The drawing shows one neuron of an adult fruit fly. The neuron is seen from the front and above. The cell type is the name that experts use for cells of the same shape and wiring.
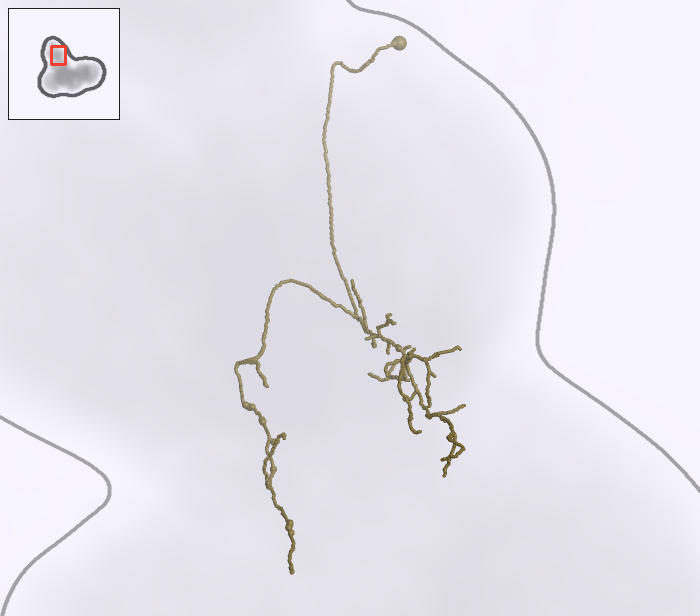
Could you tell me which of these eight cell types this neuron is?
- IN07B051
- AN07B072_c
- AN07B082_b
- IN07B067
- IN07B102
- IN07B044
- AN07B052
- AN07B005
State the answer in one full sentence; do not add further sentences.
The cell type designation of this neuron is IN07B102.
